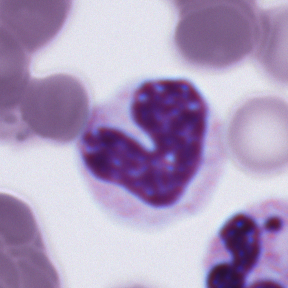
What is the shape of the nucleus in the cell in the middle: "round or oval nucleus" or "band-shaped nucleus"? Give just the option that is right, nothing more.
Band-shaped nucleus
